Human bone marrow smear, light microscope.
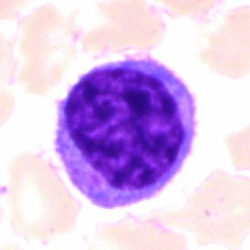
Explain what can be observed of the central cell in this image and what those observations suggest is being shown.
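This one's roughly round in outline. Its chromatin sits in dark clumps with paler areas in between, and the blue cytoplasm forms a rim that's widest at the lower left. That's a plasma cell.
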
